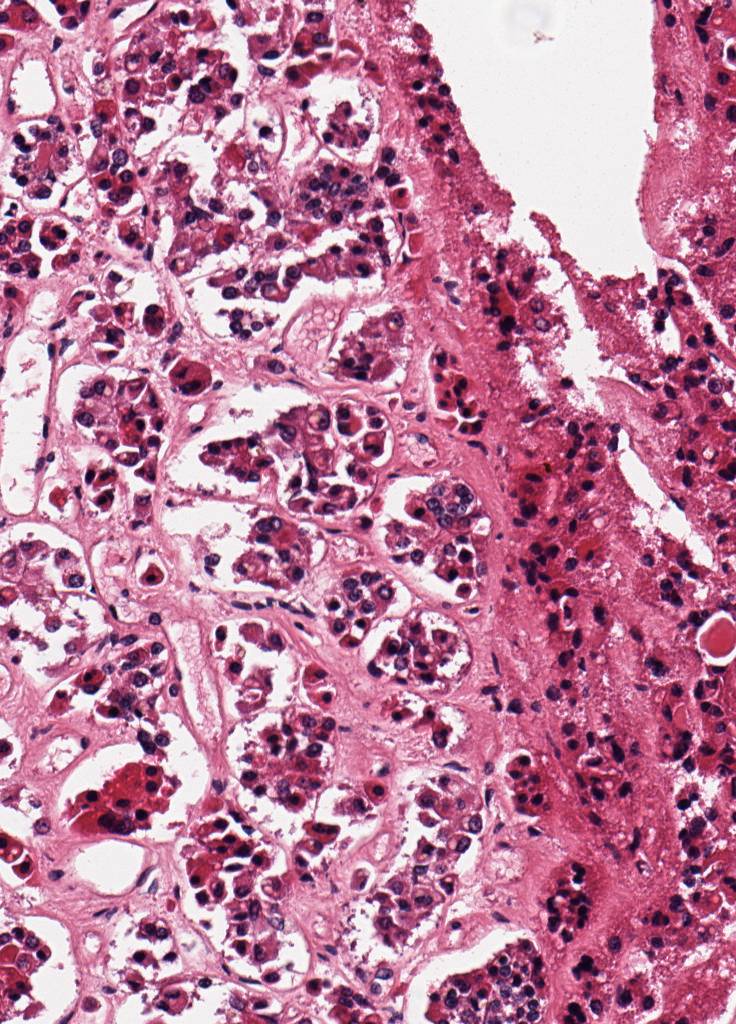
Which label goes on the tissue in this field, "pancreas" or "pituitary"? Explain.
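Pituitary. Rounded nests of cells, divided by thin septa, fill the whole left two-thirds of the field rather than forming small scattered islets.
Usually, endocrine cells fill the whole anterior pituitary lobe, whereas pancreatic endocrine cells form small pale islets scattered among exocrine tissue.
The nests mix cells with bright red granular cytoplasm and cells with pale or clear cytoplasm; nuclei are small, round, dark and fairly uniform. In the right third, cells lie in a diffuse sheet on a dense pink background.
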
